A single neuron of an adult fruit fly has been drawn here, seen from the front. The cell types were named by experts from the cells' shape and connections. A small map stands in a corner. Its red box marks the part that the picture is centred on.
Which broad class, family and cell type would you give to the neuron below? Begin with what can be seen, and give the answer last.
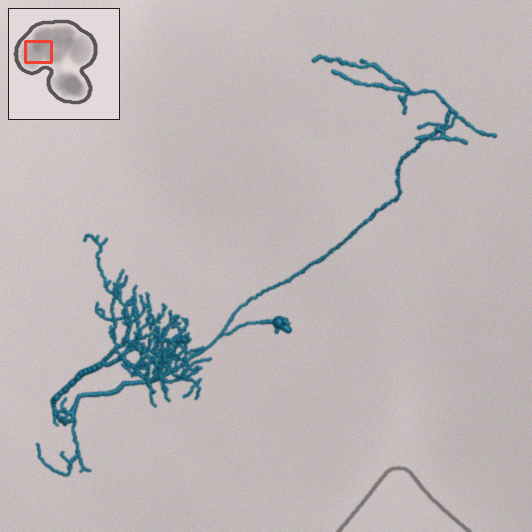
The cell body can be seen in the middle of the picture. Dozens of branch ends can be seen. Its broad class is visual projection neuron. Its family is LLPC. The cell type is LLPC4.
